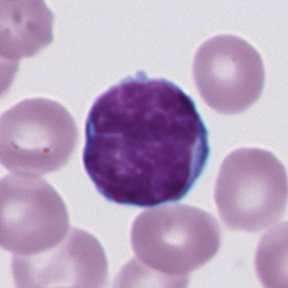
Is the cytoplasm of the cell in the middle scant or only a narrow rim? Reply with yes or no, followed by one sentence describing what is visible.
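Yes. The cytoplasm forms a thin rim that is widest on the right side.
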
